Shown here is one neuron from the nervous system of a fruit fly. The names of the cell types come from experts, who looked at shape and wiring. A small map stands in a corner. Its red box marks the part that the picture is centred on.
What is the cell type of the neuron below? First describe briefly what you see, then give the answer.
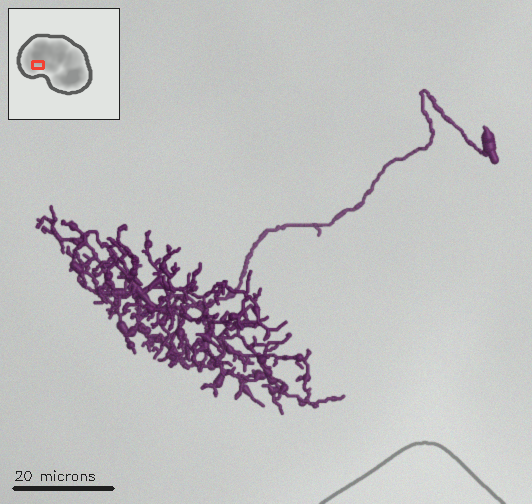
The cell body can be seen at the upper right of the picture. From left to right in the picture it spans about 95 microns. Dozens of branch ends can be seen. This is an optic-lobe intrinsic neuron. The cell type is Li25.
